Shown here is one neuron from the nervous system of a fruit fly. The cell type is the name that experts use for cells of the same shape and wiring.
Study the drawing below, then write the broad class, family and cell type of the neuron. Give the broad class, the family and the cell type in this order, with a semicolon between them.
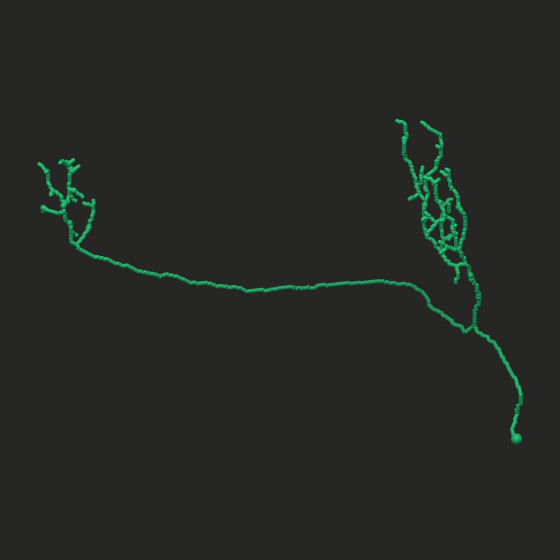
optic-lobe intrinsic neuron; Tm; Tm33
